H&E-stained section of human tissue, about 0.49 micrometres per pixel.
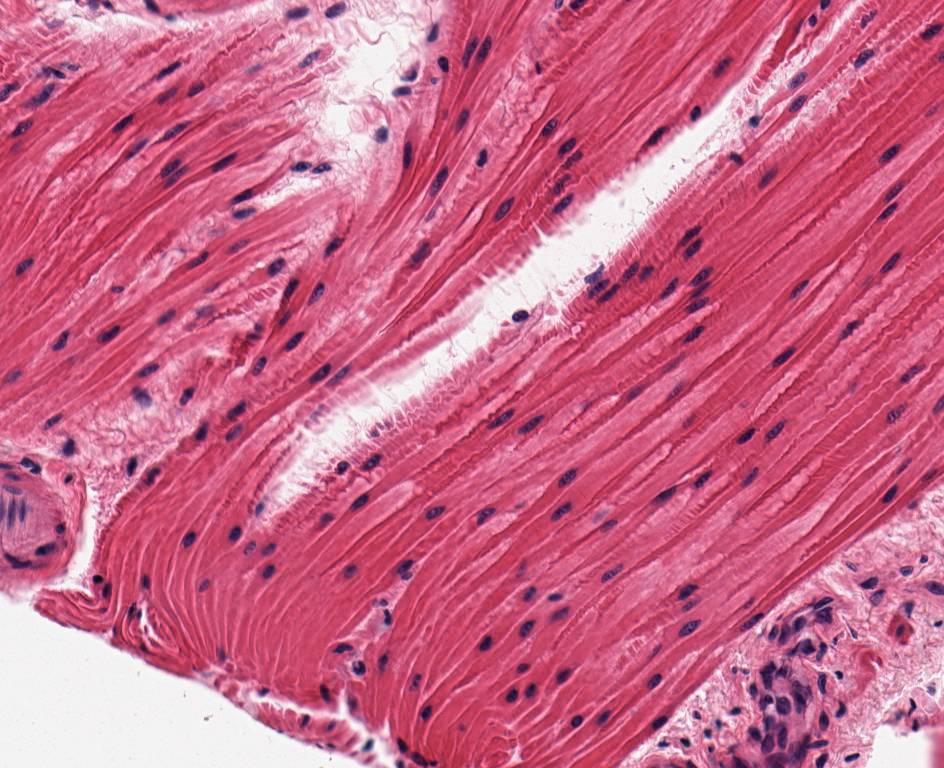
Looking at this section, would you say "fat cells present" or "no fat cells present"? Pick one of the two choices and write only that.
No fat cells present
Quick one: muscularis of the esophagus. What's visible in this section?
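Fine parallel lines run lengthwise within the fibres, following the fibre axis. Oval, dark purple nuclei lie singly among the fibres throughout the field, their long axes parallel to the fibres. In the bottom right corner, loose pale connective tissue holds a cluster of small dark nuclei.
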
